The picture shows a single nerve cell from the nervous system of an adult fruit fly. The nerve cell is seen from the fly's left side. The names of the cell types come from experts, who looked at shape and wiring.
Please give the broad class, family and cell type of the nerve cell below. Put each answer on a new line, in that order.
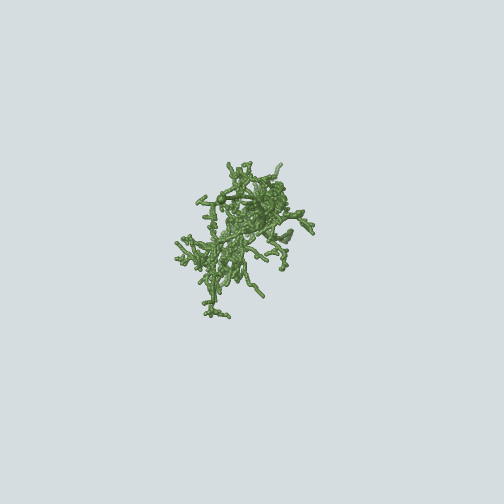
central-brain intrinsic neuron
hemilineage VLPl2_posterior
CB1688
